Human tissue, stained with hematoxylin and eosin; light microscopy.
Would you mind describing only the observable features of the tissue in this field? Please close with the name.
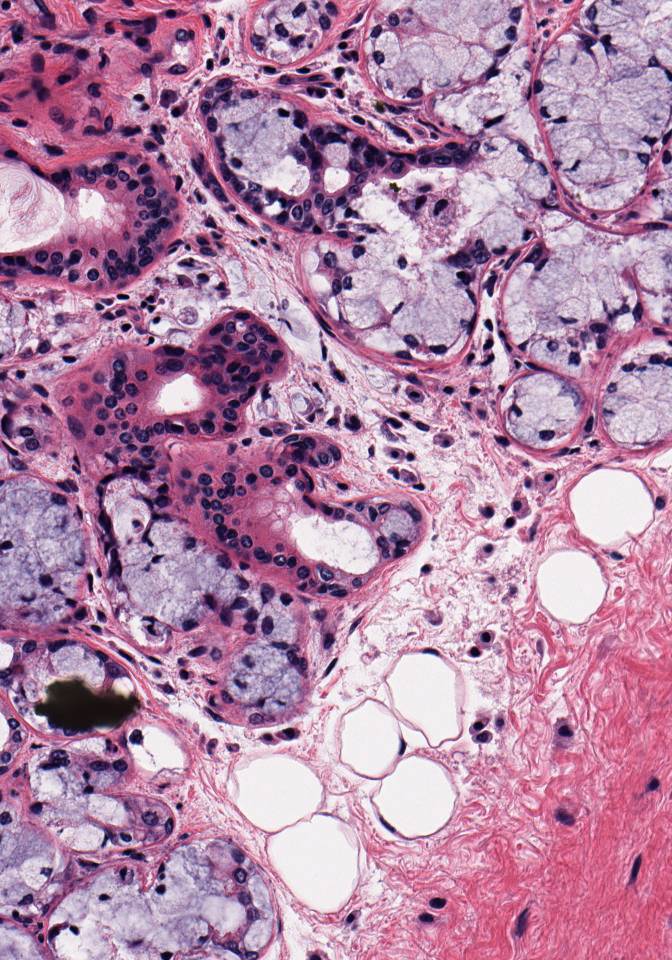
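I see rounded mucous acini upper right and left; the lower right corner is dense pink fibrous tissue. Their cells show pale grey-blue, foamy cytoplasm and flattened dark nuclei against the base. Ducts, left and centre-left, have pink cuboidal to columnar cells with round dark nuclei around small lumens. This, then, is minor salivary gland.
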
